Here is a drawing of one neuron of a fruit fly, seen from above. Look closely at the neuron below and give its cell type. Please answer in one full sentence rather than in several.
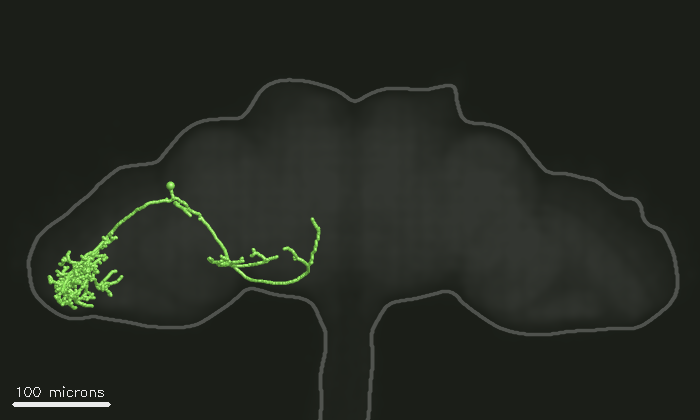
The neuron is a member of cell type aMe5.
